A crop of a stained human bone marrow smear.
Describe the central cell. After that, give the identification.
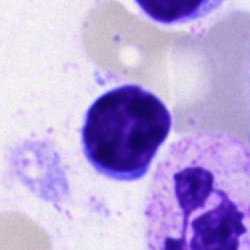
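First, the outline is round with a smooth edge. Second, the nucleus fills almost the whole cell. Third, the chromatin is dark purple and coarsely clumped. Fourth, a thin rim of deep blue cytoplasm is widest along the lower edge. The cell is a lymphocyte.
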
